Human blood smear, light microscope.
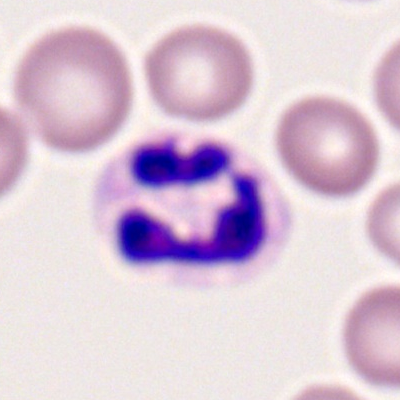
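Segmented neutrophil, the central cell of this stained human blood smear. First, its outline is roughly round, with a smooth edge. Second, the nuclear lobes curve around a pale central area of cytoplasm. Third, no nucleoli can be made out in the nucleus. Last, the cytoplasm lacks large orange-red granules.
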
